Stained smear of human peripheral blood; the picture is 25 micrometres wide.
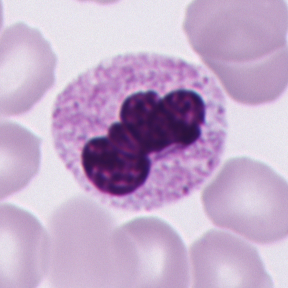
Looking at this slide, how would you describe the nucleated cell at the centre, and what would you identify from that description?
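I'd put the cell at about 15 micrometres across. Its nucleus, about 12 by 7 micrometres, takes up about 40% of the cell's area, a chain of lobes running diagonally from lower left to upper right. The chromatin looks dark purple and densely clumped. Around it, the cytoplasm is pale pinkish-lilac rather than blue, with fine lilac granules scattered evenly through it. So this is a segmented neutrophil.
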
